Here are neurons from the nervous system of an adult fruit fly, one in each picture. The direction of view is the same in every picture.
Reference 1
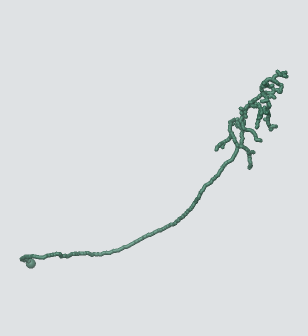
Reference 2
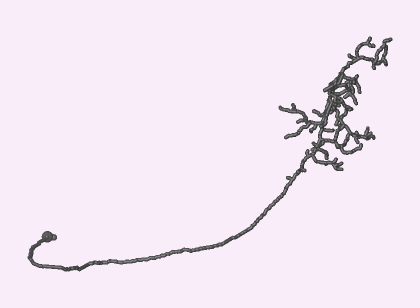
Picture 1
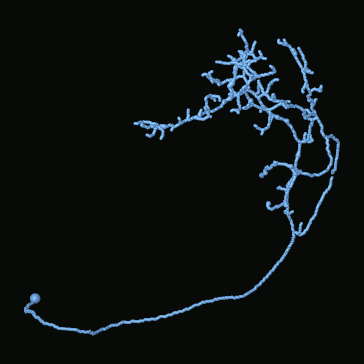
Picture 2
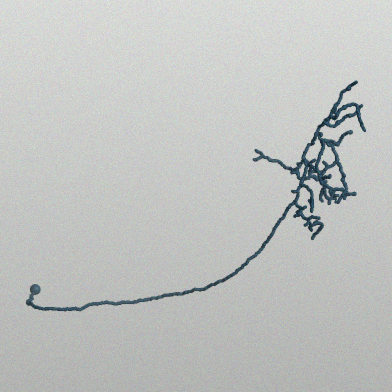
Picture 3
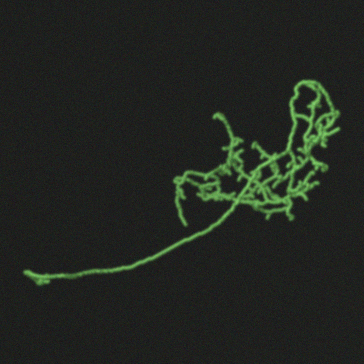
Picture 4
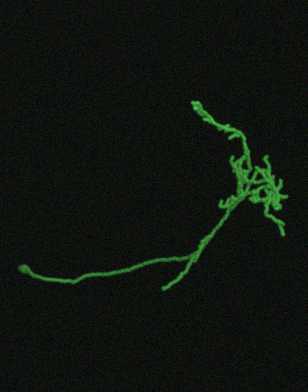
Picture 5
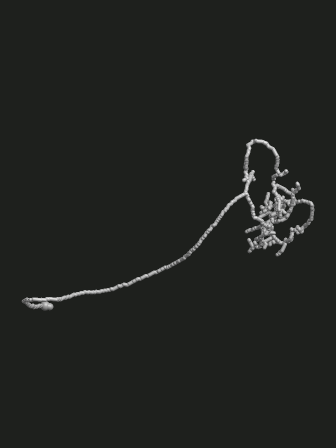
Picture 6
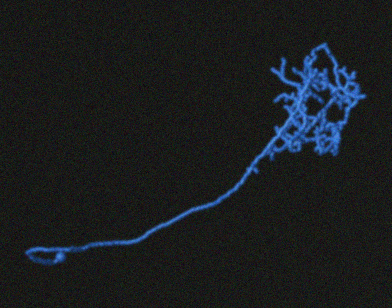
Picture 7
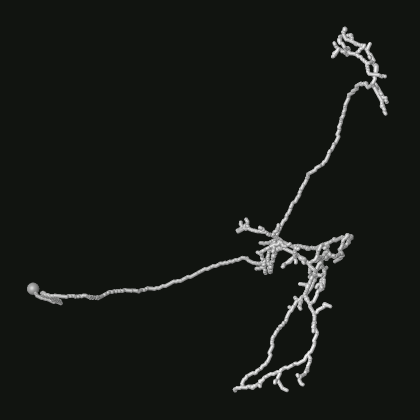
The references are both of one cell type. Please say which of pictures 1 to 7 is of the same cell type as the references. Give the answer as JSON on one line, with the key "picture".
{"picture": 2}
